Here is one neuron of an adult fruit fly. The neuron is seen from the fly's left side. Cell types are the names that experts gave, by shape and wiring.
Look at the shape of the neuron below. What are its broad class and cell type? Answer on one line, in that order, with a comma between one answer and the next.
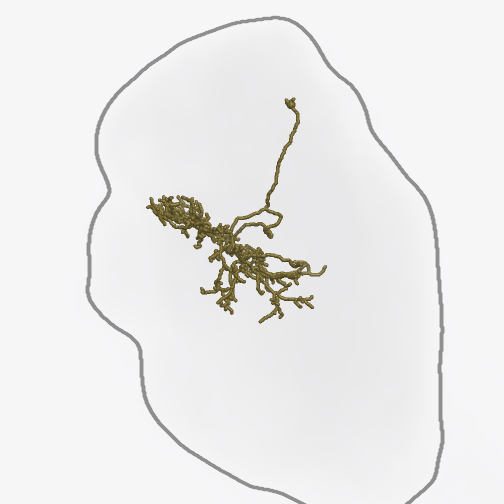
central-brain intrinsic neuron, VES057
